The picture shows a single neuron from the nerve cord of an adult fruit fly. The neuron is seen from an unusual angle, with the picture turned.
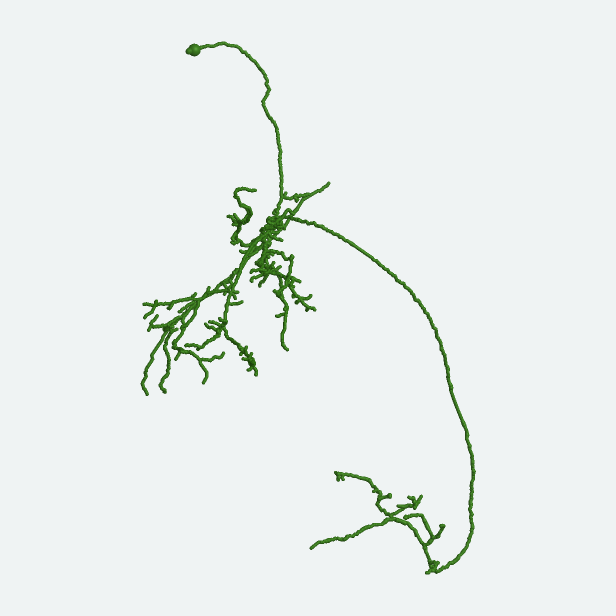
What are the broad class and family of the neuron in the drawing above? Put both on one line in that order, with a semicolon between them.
nerve-cord intrinsic neuron; hemilineage 01A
